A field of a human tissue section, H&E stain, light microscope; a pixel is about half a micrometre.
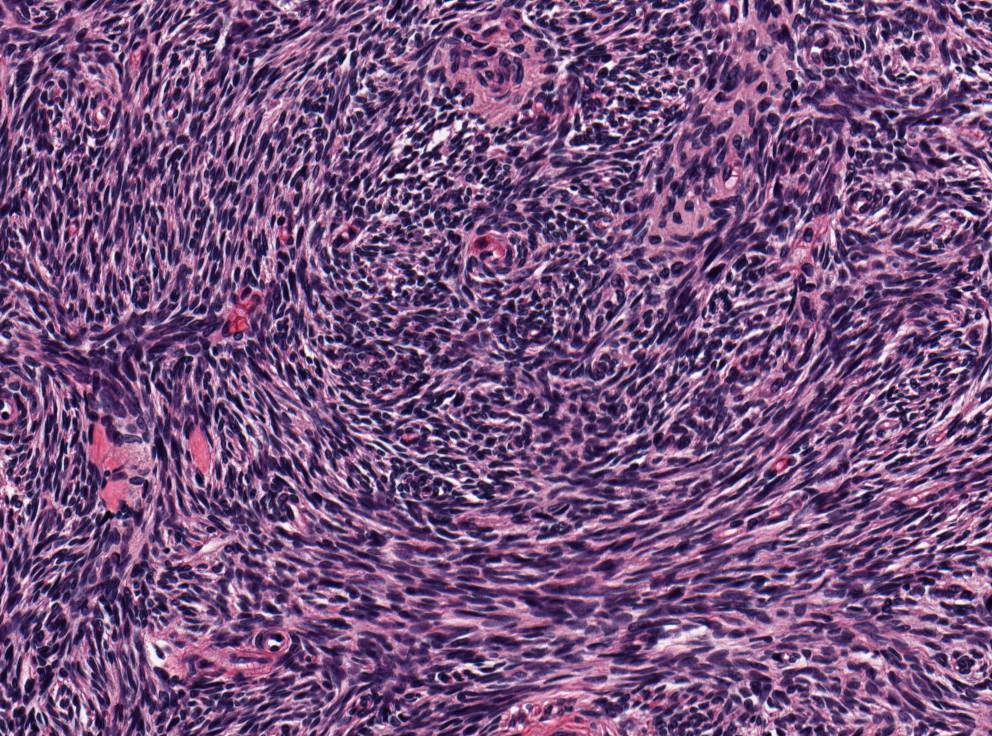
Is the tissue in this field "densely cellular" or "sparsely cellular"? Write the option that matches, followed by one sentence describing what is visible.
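Densely cellular. Most nuclei are dark, oval to elongated, and packed closely together.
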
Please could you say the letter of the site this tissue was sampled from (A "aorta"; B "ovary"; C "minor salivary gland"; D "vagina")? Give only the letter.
B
